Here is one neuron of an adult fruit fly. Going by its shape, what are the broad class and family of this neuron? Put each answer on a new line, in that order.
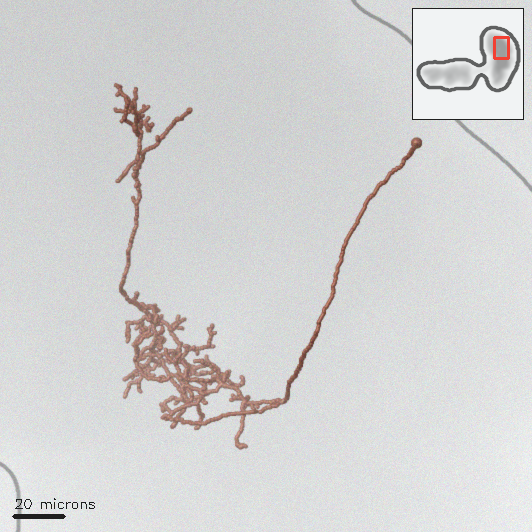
central-brain intrinsic neuron
hemilineage WEDd1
